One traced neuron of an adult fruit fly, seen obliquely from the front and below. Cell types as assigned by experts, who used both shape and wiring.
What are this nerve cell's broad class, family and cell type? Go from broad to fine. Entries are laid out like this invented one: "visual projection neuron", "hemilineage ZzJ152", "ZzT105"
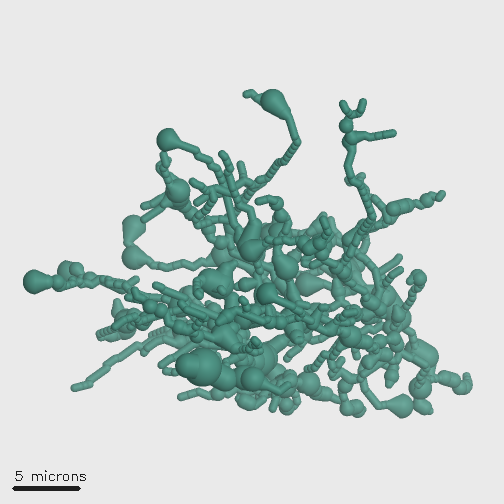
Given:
"nerve-cord intrinsic neuron", "hemilineage 01B", "IN01B086"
